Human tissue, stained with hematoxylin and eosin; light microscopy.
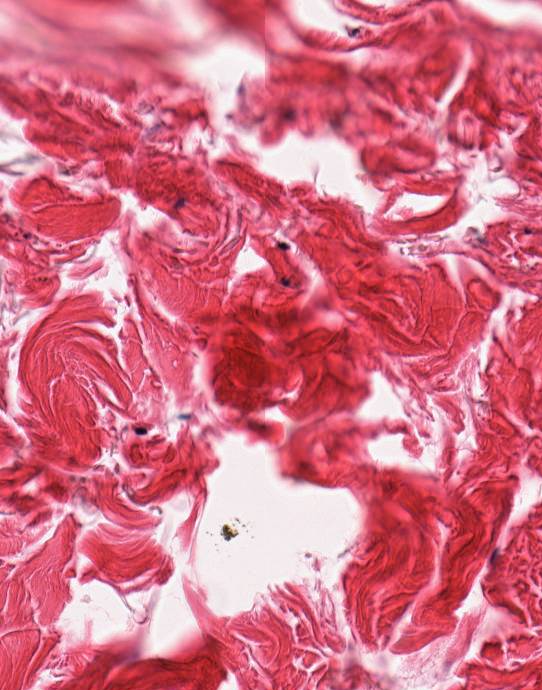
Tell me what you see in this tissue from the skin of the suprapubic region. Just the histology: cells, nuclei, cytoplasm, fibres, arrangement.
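Deep pink-red collagen bundles, thick and wavy, fill the field, running in many different directions and separated by white clefts. At the left middle of the field, one bundle curves round in a concentric swirl. Nuclei are sparse; the few present are small and dark, scattered between the bundles.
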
